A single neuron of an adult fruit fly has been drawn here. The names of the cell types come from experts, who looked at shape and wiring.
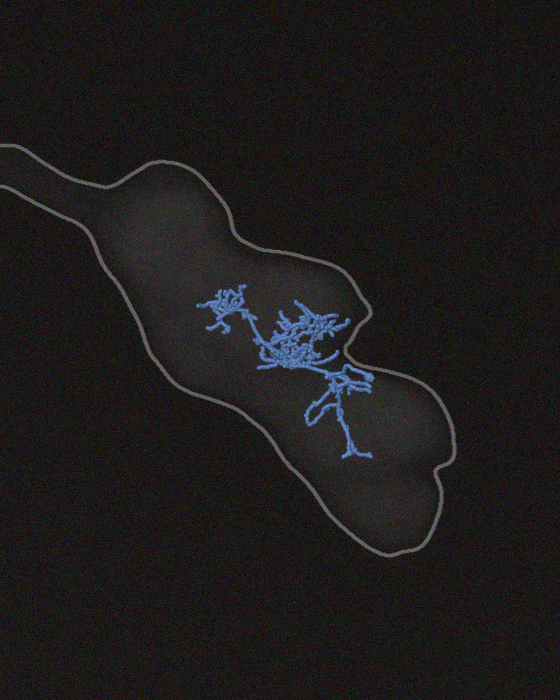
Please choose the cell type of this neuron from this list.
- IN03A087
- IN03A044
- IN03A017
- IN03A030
IN03A044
